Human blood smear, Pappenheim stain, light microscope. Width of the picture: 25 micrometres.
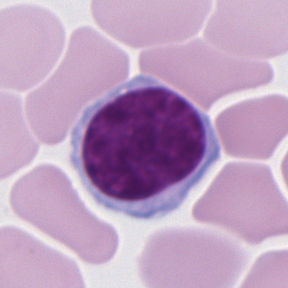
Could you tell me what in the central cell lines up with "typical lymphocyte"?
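Two things in the picture go with the name typical lymphocyte, and the first is the nucleus, which fills most of the cell and leaves only a narrow rim of cytoplasm.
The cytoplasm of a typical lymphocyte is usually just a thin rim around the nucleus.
The second is the dark purple chromatin, clumped into darker and lighter patches.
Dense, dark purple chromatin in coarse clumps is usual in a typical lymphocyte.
The cytoplasm is pale blue. Its rim is wider at the lower left than at the upper right.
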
